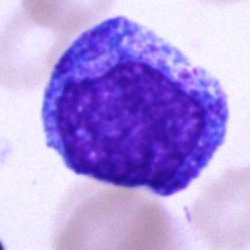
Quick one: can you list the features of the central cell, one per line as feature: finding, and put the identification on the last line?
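Nucleus: large, fills most of cell
Chromatin: finely stippled, small paler spots, not coarsely clumped
Cytoplasm: deep blue
Shape: angular, roughly polygonal, fairly straight edges
Cell: promyelocyte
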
